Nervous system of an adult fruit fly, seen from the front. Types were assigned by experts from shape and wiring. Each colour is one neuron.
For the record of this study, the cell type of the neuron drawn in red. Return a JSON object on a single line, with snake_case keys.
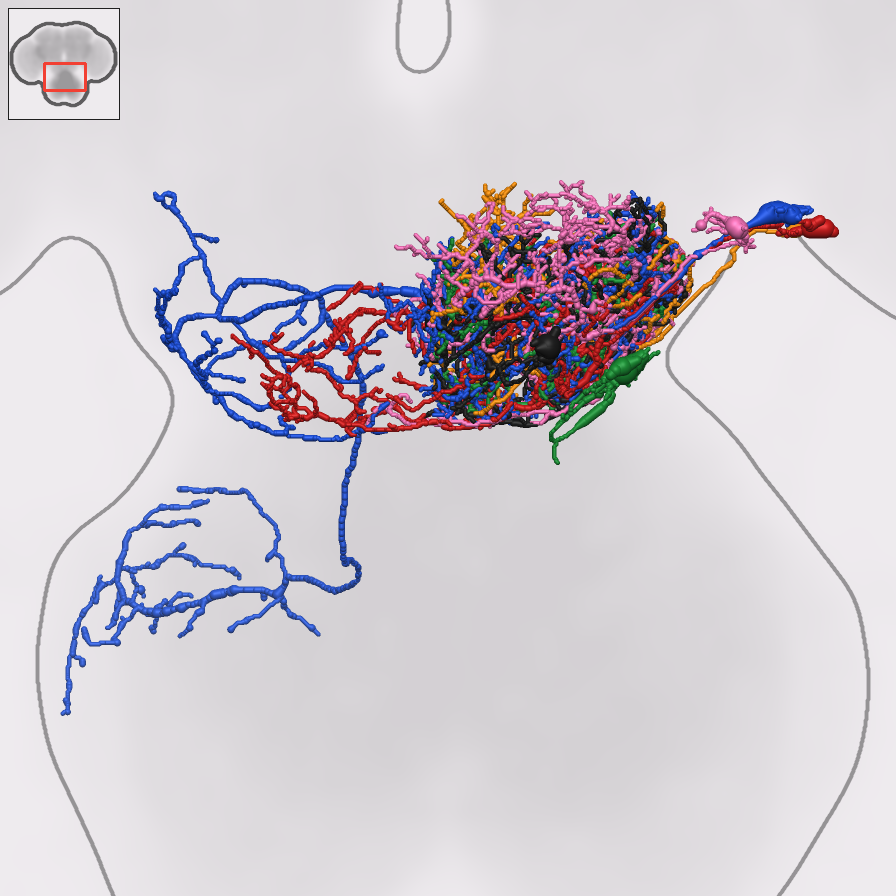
{"cell_type": "GNG036"}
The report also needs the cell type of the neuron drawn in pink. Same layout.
{"cell_type": "GNG140"}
